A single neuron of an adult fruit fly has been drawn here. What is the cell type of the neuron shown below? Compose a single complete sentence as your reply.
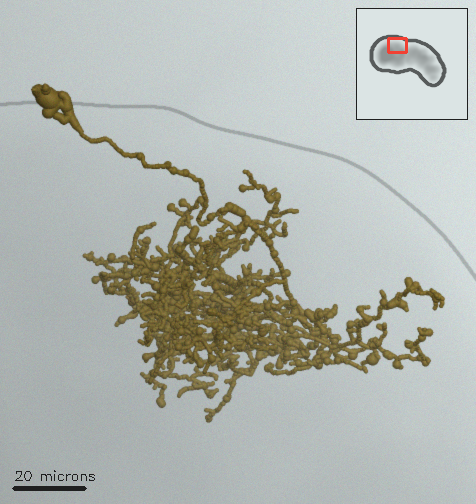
Typed by cell type, the neuron is GNG592.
